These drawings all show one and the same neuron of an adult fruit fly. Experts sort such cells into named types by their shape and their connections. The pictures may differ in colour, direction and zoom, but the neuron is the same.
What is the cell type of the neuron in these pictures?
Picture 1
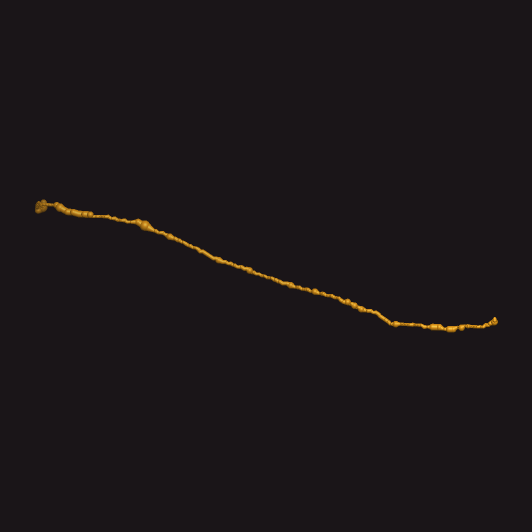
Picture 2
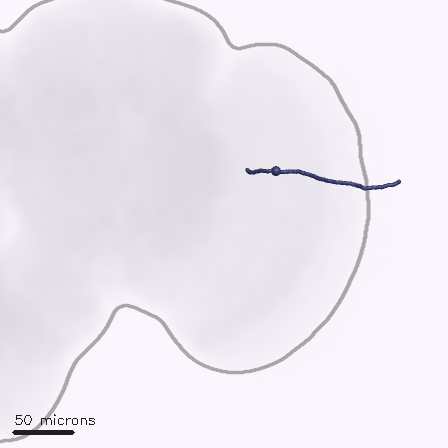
R7p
